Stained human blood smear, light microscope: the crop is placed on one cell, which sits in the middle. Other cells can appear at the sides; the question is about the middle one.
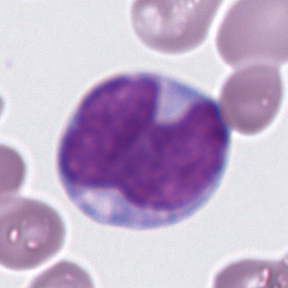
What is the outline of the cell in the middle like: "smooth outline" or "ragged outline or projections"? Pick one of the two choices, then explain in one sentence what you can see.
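Smooth outline. The cell outline is round and smooth.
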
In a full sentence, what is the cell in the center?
In the centre of this crop there is an atypical promyelocyte.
